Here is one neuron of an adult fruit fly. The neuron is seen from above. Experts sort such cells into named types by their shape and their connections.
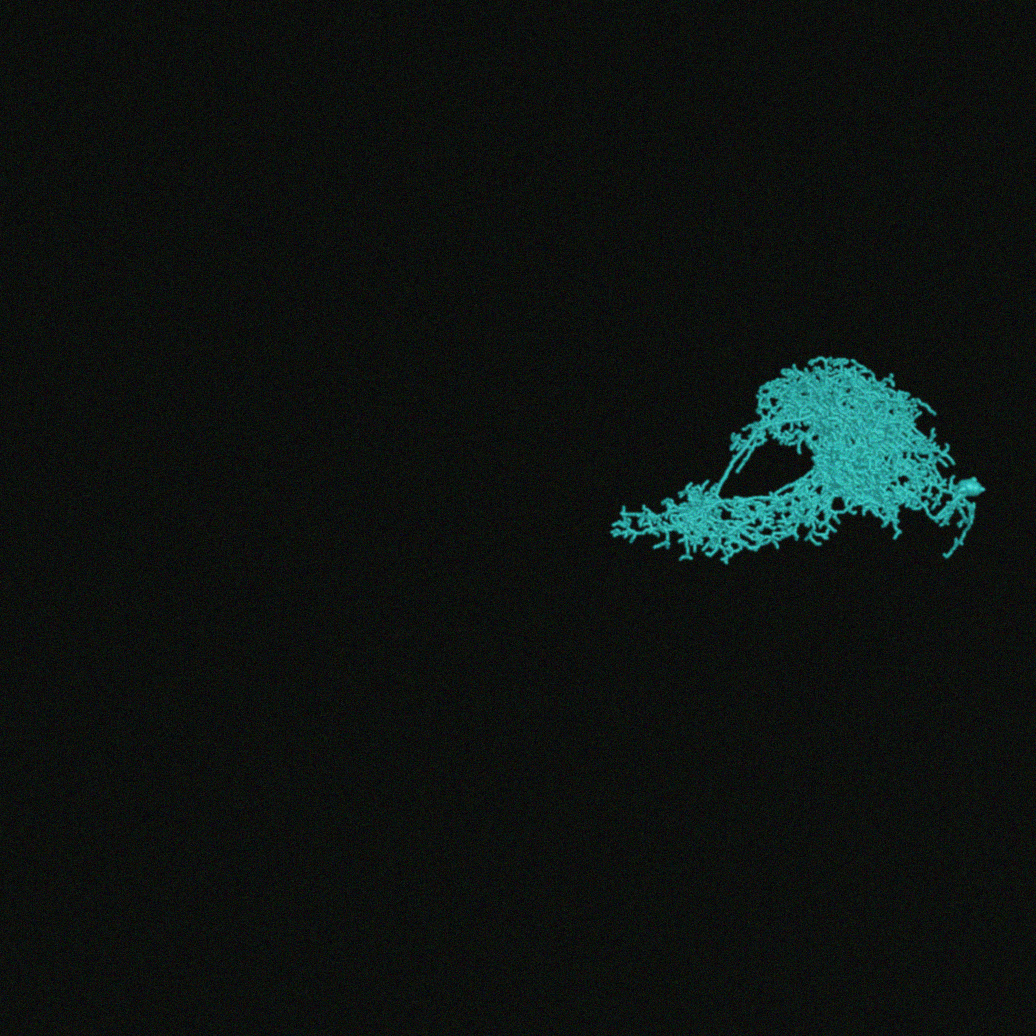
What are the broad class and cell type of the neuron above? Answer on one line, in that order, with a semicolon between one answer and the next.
central-brain intrinsic neuron; AVLP215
